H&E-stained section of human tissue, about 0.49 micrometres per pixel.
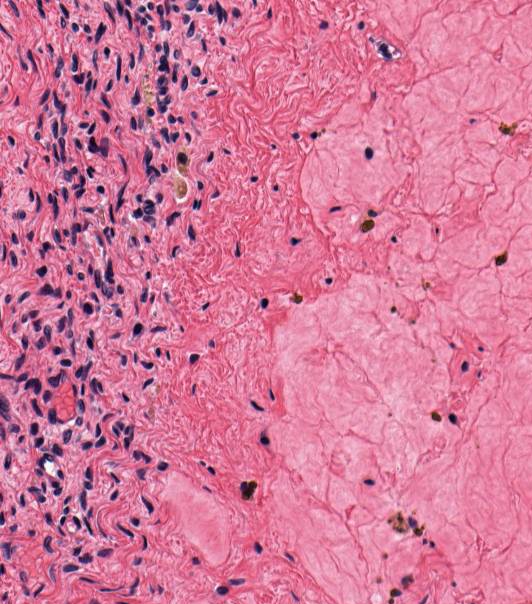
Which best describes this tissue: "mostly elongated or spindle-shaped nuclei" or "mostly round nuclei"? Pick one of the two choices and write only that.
Mostly elongated or spindle-shaped nuclei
